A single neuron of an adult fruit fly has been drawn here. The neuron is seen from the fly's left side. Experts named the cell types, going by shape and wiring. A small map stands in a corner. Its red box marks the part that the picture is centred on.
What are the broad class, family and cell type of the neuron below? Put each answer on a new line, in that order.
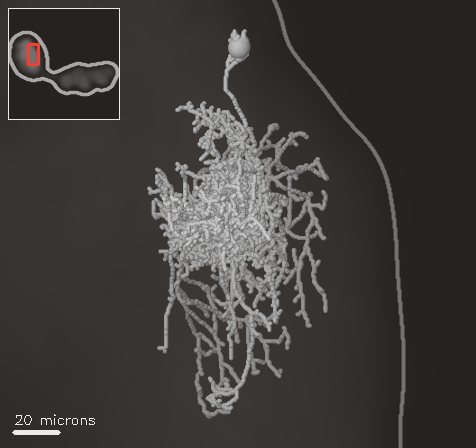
visual centrifugal neuron
LoVC
LoVC7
